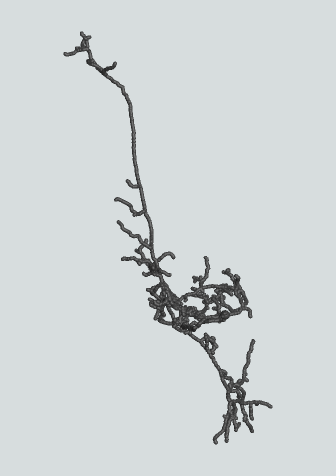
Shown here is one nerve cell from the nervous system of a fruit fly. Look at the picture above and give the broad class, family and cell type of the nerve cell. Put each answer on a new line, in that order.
nerve-cord intrinsic neuron
hemilineage 12A
TN1c_a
